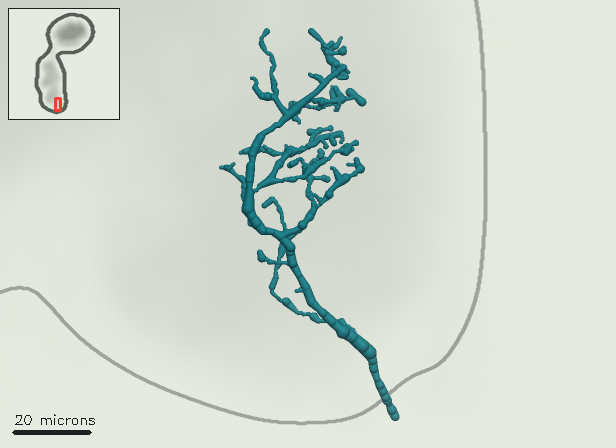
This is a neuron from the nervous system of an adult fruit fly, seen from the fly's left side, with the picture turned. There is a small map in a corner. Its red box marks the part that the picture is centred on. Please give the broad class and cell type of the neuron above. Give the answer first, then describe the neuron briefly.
Its broad class is sensory neuron entering the nerve cord. The cell type is SNxx11. By the scale bar it is about 100 microns tall in this view. Dozens of branch ends can be seen.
